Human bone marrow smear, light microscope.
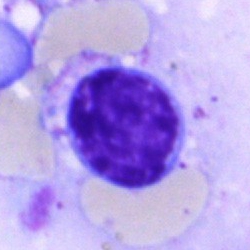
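Lymphocyte, its nucleus set off-centre with the wider strip of cytoplasm on the left. The chromatin is dark purple and coarsely clumped, with paler patches between the clumps, and no distinct nucleolus can be made out. Notice the few small pinkish-purple granules in the cytoplasm on the left side.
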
